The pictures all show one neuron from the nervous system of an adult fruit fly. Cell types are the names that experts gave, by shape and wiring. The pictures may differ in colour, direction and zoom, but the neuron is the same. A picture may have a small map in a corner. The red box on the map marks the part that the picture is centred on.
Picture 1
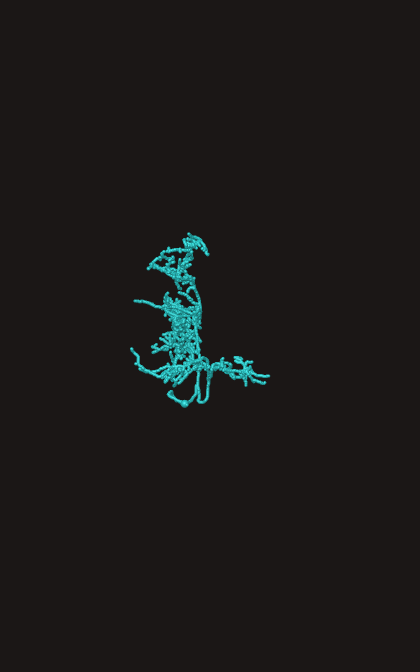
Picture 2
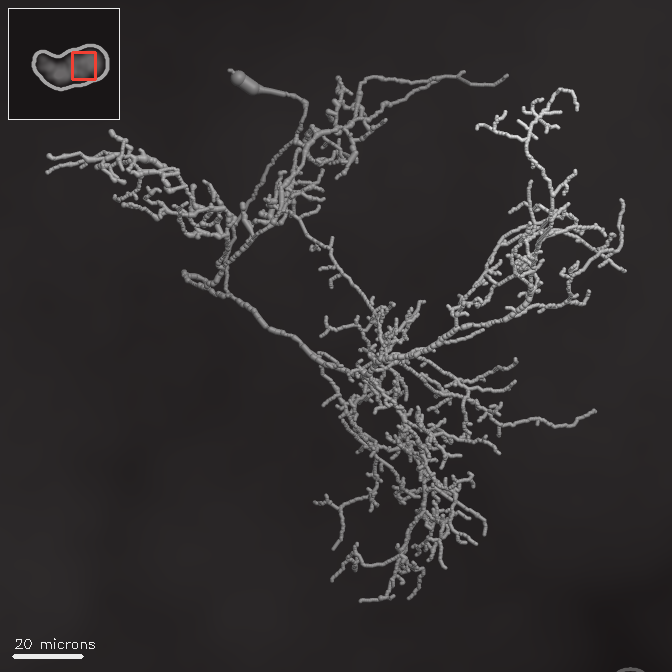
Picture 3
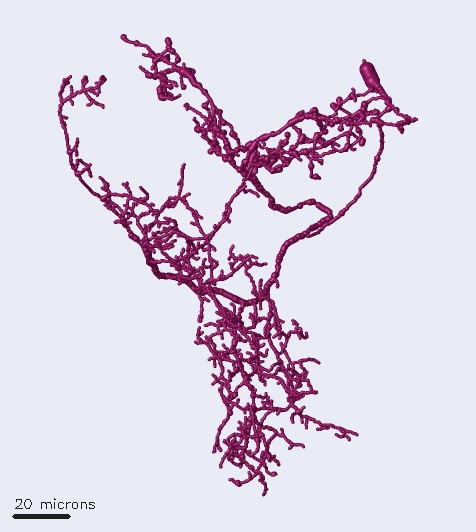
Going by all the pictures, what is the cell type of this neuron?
IB064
